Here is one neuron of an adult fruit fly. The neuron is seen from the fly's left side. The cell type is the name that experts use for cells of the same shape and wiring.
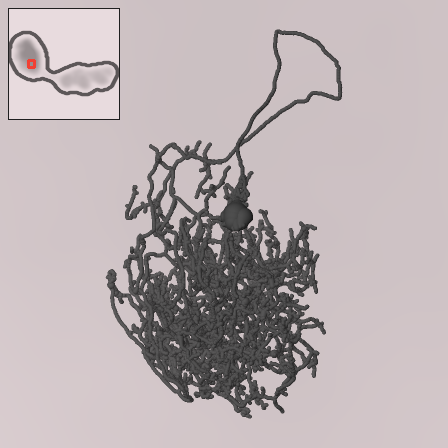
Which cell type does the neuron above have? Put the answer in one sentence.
The cell type is Li20.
